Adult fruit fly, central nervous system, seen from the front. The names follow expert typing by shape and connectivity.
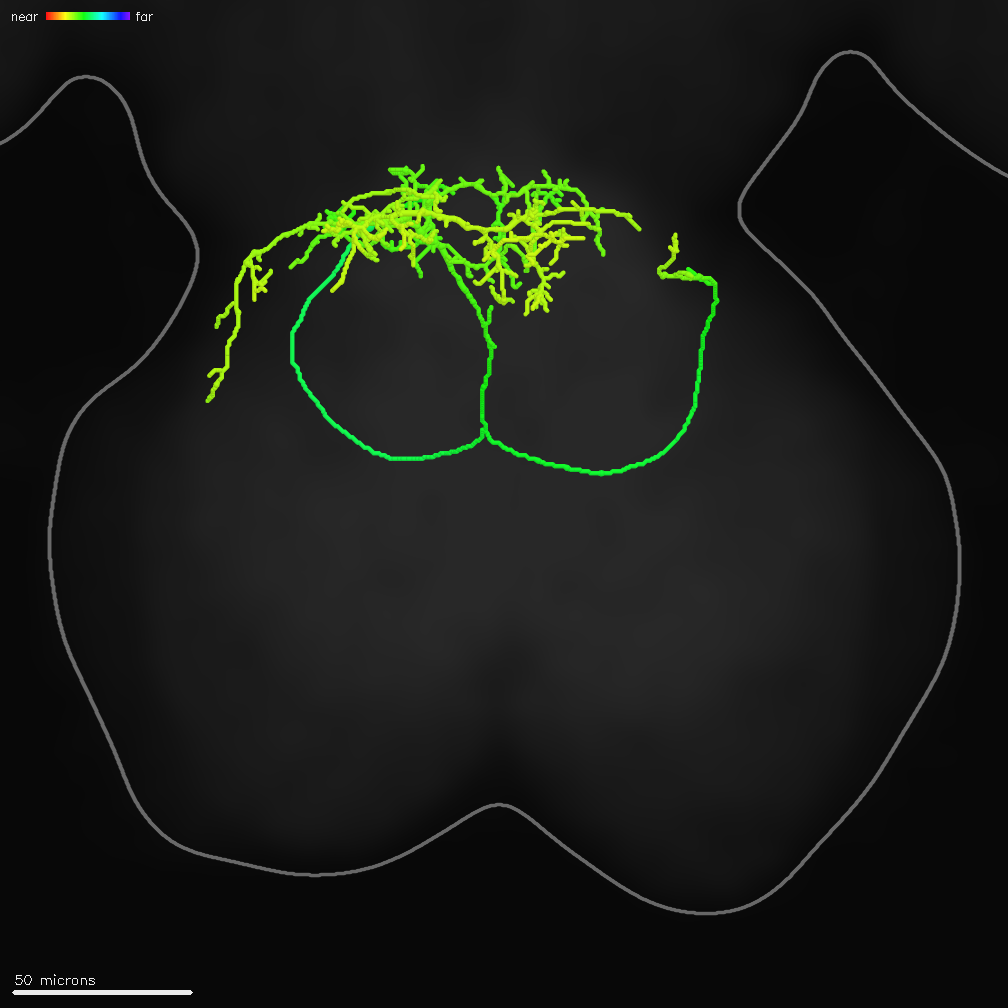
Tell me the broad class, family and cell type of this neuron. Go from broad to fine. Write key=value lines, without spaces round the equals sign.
broad_class=nerve-cord intrinsic neuron
family=hemilineage 19B
cell_type=IN19B067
